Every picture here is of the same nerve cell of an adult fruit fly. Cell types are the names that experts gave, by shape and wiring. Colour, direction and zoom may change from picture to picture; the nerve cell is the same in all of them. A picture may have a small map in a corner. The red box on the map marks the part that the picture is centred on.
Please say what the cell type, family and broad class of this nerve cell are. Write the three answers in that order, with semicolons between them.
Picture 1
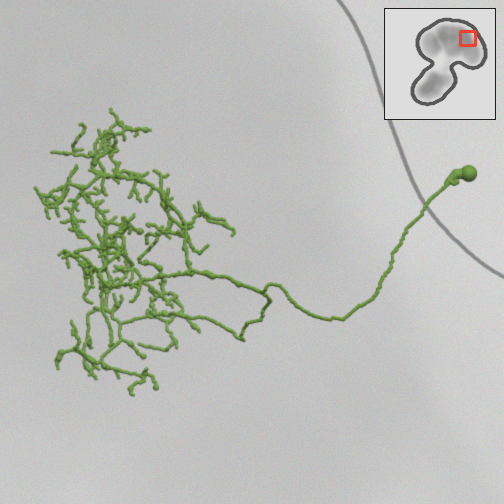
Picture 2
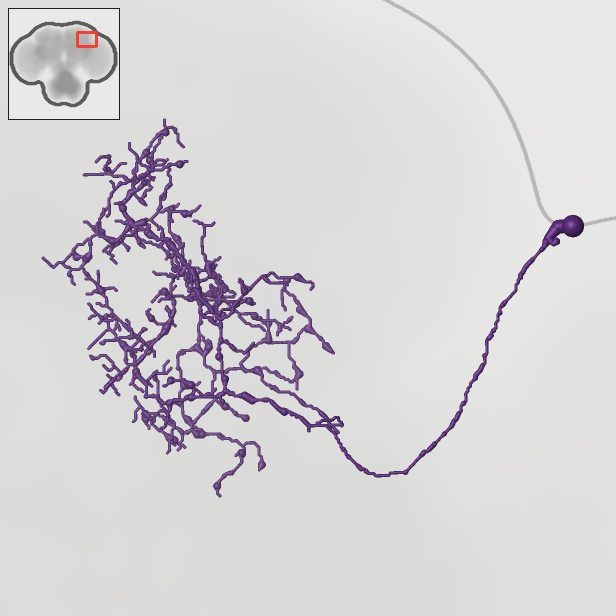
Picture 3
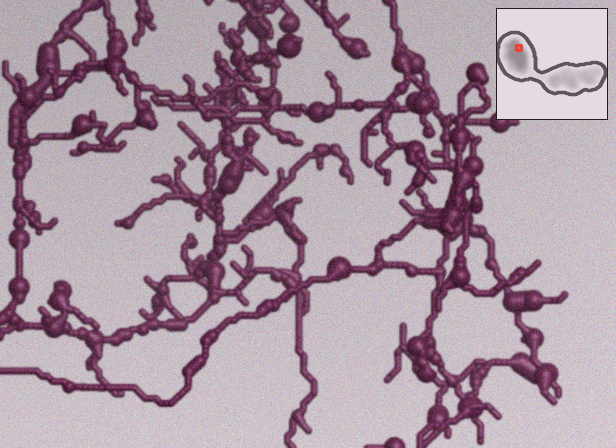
LHAV4i1; hemilineage VLPl4_dorsal; central-brain intrinsic neuron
